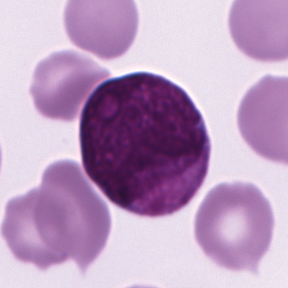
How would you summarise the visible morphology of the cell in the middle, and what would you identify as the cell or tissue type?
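Round and smooth in outline, the cell is about 1.75 times as wide as a red cell that lies whole in view. Its chromatin is finely stippled rather than coarsely clumped. A round nucleolus can be made out in the upper left of the nucleus, and no vacuoles are present. The cell is a myeloblast.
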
